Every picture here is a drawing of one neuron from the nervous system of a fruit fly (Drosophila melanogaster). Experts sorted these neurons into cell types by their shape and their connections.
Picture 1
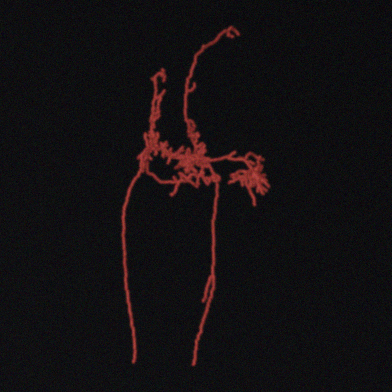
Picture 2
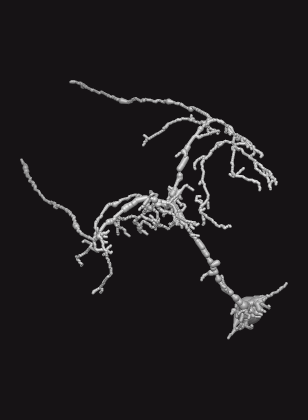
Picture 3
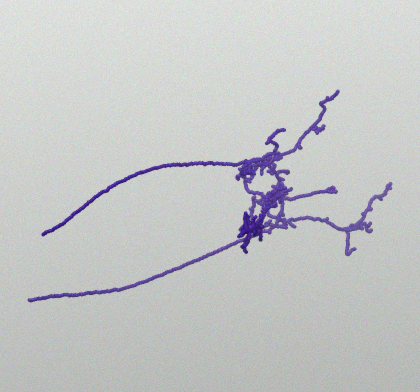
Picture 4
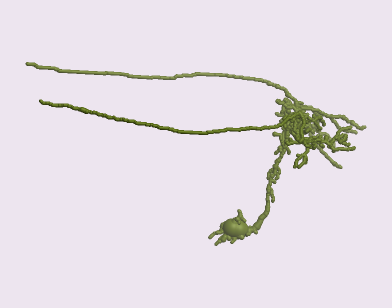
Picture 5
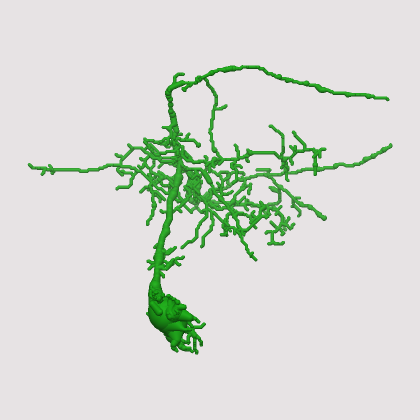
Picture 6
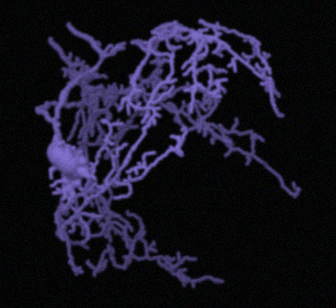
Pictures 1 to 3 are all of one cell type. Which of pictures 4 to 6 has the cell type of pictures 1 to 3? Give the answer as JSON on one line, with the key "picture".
{"picture": 5}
